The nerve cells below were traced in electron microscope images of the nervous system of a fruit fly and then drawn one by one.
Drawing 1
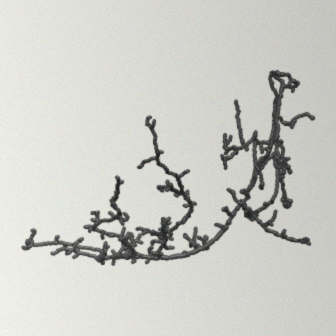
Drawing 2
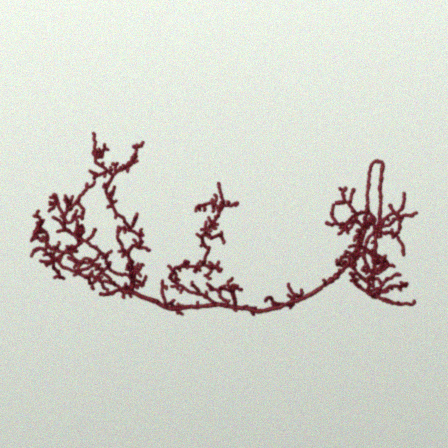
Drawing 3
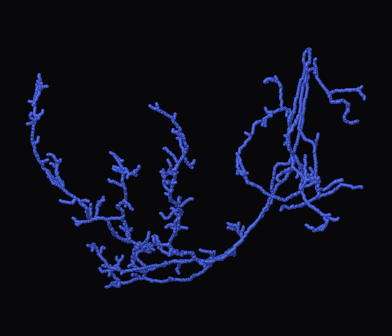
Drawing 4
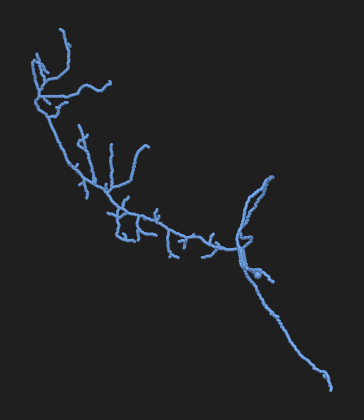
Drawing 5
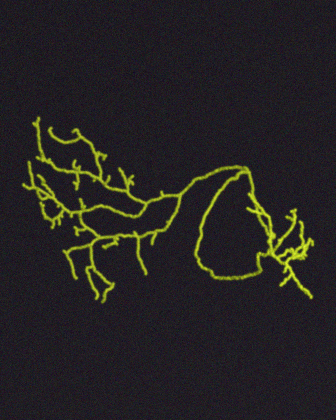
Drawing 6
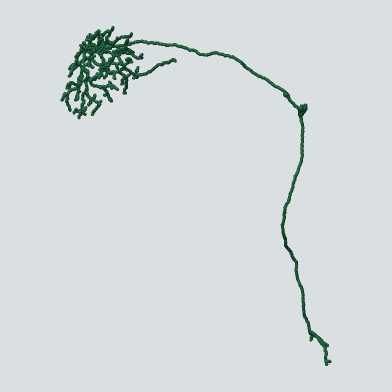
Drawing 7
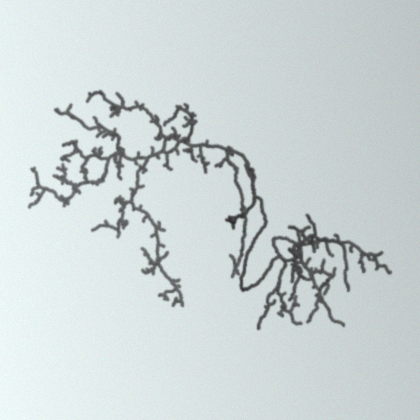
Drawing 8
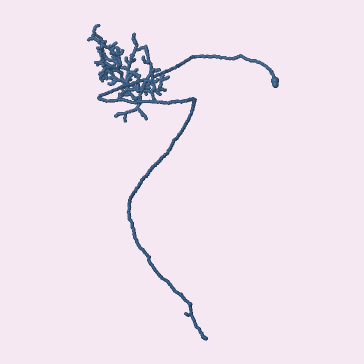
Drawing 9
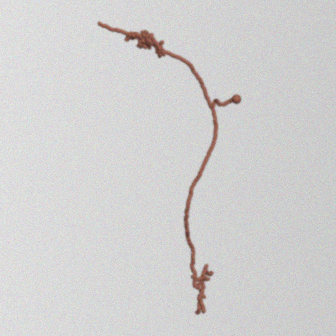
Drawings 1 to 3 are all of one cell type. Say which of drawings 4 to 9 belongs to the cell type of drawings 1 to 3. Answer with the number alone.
7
